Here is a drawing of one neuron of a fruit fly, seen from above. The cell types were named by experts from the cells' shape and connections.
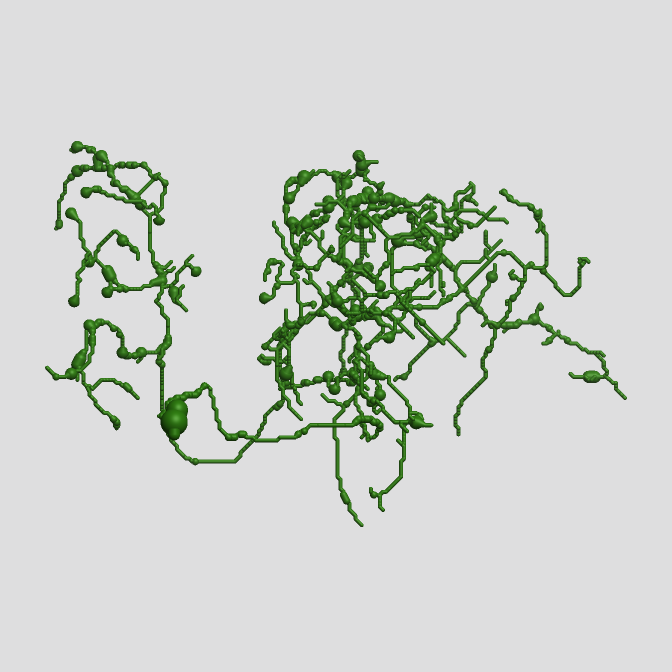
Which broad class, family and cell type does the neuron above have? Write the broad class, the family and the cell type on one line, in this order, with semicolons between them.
central-brain intrinsic neuron; hemilineage SMPad3; SMP138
